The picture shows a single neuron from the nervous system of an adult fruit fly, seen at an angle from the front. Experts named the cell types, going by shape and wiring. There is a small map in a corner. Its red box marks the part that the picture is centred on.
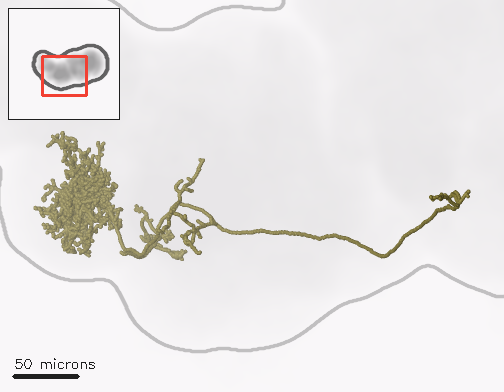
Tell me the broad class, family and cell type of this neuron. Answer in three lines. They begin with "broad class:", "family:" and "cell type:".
broad class: ascending neuron
family: hemilineage 14A
cell type: AN14A003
